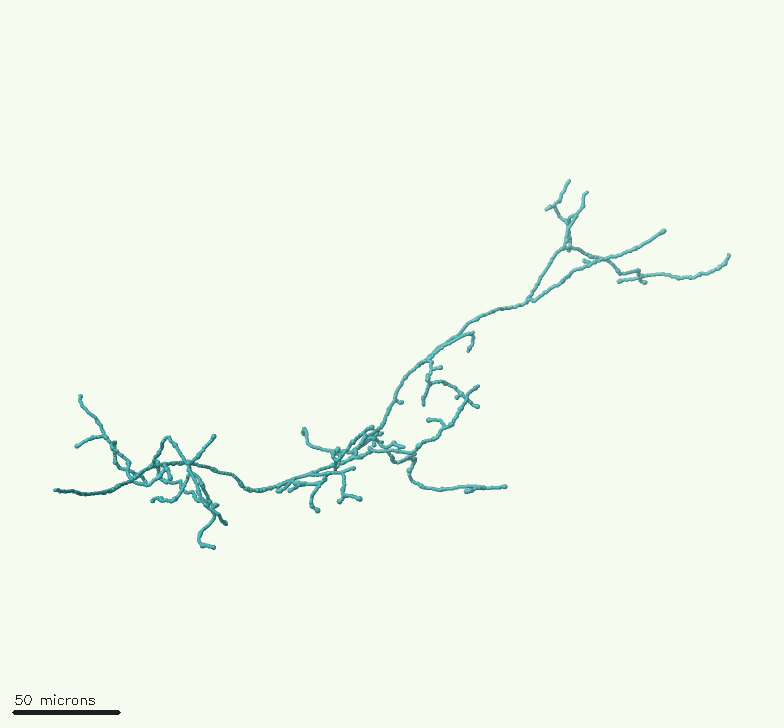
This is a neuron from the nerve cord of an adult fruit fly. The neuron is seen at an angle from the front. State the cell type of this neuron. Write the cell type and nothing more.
DNde001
